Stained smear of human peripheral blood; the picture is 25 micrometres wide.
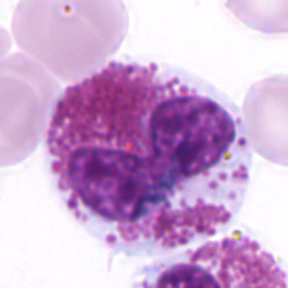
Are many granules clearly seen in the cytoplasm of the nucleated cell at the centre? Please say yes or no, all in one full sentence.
Yes, there is a large number of visible granules in the cell's cytoplasm.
